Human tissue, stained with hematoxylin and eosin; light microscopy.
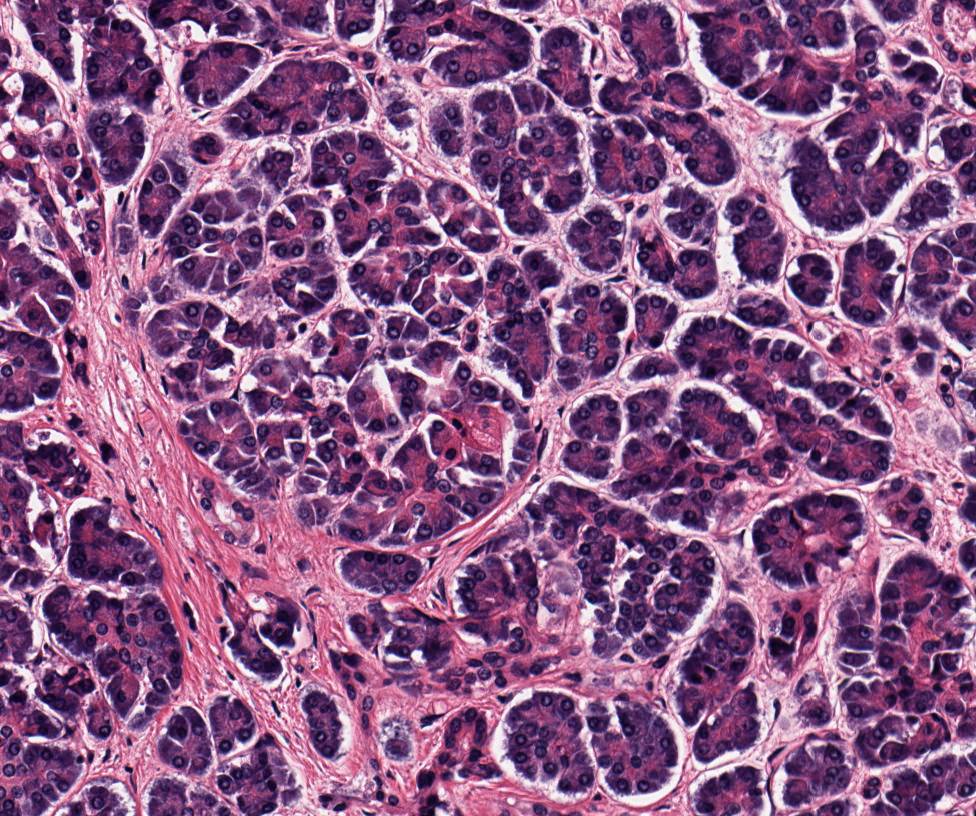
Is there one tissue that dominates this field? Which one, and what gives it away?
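Exocrine pancreas, then. Look at the acini: small rounded clusters of pyramidal cells around tiny central lumens, each cell deep purple at the base and paler pink toward the lumen.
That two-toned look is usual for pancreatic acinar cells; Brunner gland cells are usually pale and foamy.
Thin fibrous septa divide the closely packed acini into lobules.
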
